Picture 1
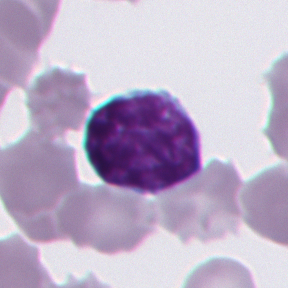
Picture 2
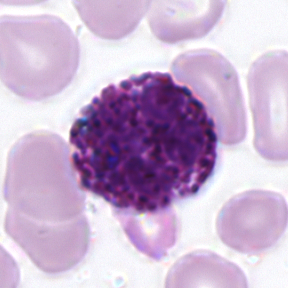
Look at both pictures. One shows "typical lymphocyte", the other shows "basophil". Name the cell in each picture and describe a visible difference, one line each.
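Picture 1 is a typical lymphocyte. No cytoplasmic granules are visible in the cell.
Picture 2 is a basophil. Coarse dark purple granules fill the whole cell.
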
